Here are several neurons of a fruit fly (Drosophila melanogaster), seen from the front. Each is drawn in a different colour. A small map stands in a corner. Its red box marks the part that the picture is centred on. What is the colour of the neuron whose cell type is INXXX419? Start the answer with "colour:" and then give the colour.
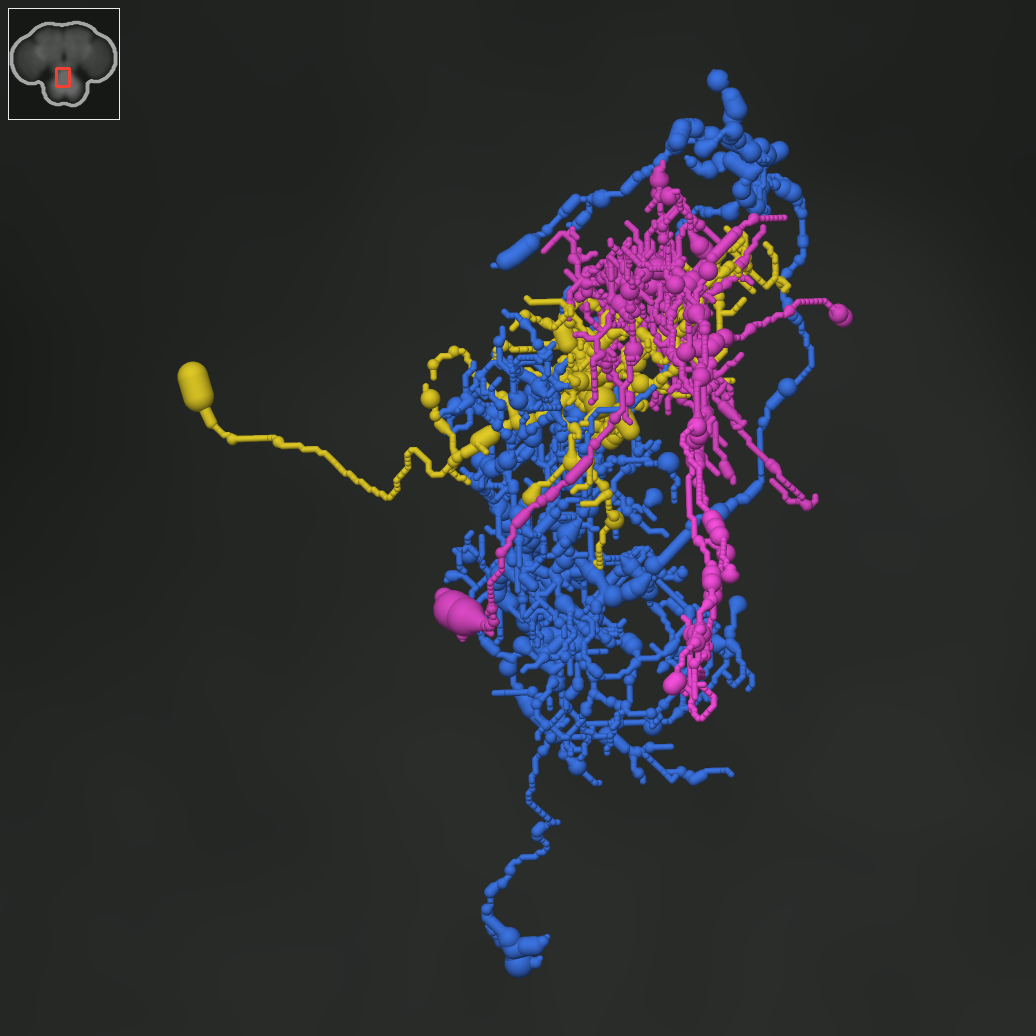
colour: magenta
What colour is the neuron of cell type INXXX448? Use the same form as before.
colour: yellow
